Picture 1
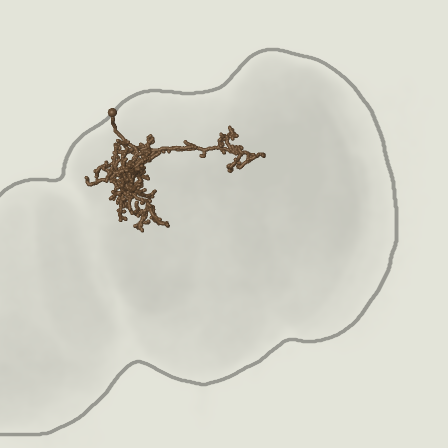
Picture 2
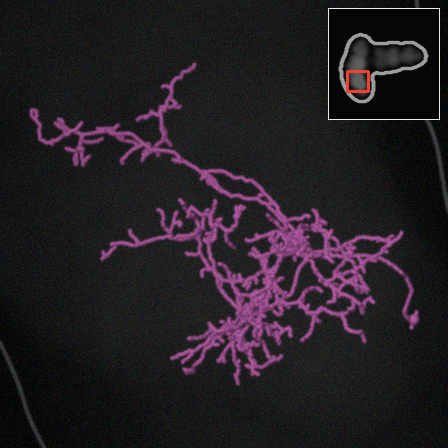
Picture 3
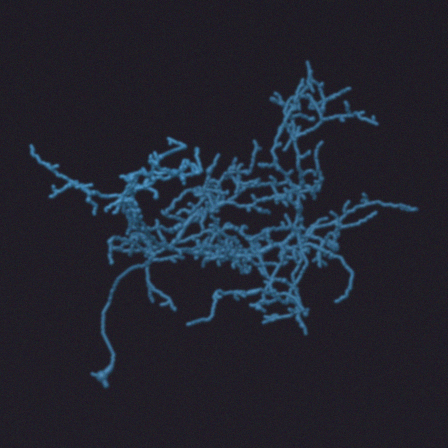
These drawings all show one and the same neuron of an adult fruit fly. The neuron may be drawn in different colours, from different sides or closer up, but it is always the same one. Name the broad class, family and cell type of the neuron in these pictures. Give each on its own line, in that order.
central-brain intrinsic neuron
hemilineage VLPd&p1_posterior
LHPD2c1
